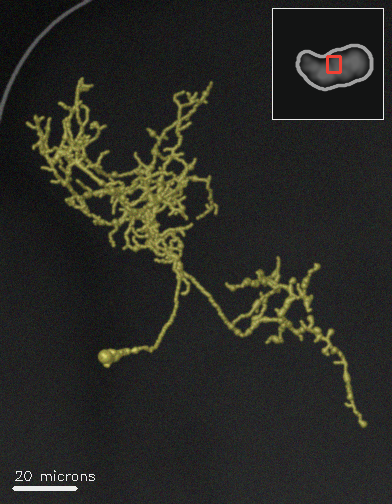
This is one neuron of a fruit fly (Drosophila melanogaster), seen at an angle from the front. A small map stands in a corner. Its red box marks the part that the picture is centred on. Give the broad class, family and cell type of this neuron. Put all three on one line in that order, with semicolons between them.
central-brain intrinsic neuron; hemilineage VLPl2_posterior; LHAV2b2_a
